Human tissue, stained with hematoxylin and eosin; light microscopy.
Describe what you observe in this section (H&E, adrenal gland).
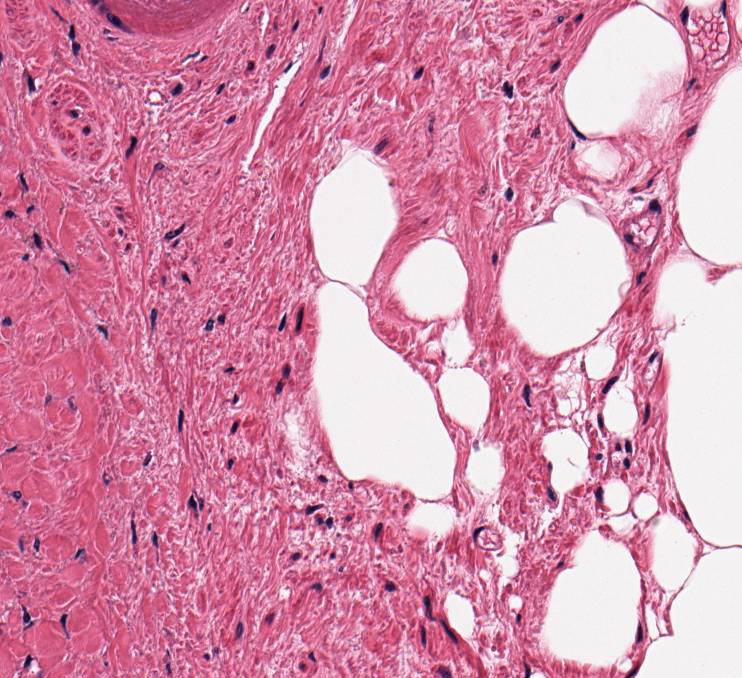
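Adipocytes: empty clear spaces, widely varying in size, separated by thin pink septa. Centre: collagenous stroma, scattered elongated dark nuclei. Left edge: closely packed rounded pink profiles, as of fibres cut across. No epithelium anywhere in the field.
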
